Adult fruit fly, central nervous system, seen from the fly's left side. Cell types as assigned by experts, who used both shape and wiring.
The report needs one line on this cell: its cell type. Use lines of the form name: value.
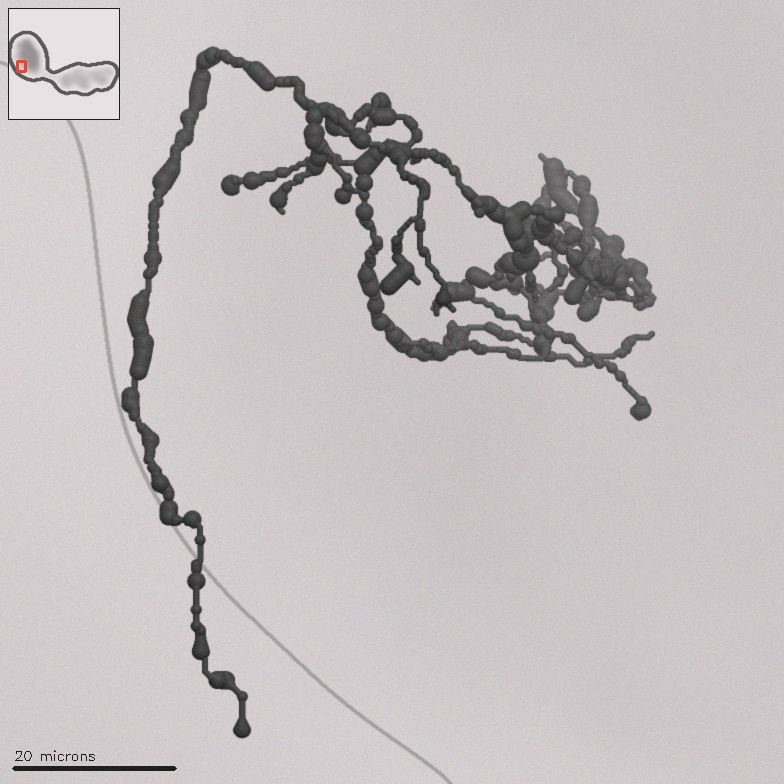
cell type: PhG5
